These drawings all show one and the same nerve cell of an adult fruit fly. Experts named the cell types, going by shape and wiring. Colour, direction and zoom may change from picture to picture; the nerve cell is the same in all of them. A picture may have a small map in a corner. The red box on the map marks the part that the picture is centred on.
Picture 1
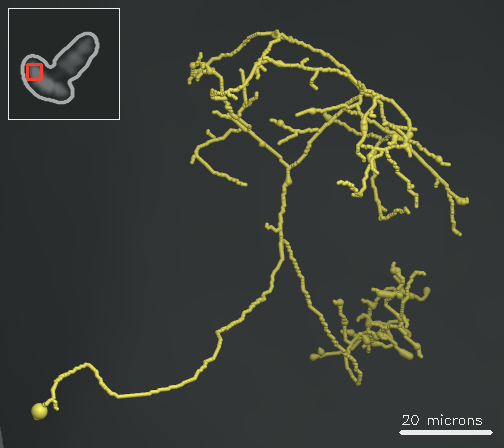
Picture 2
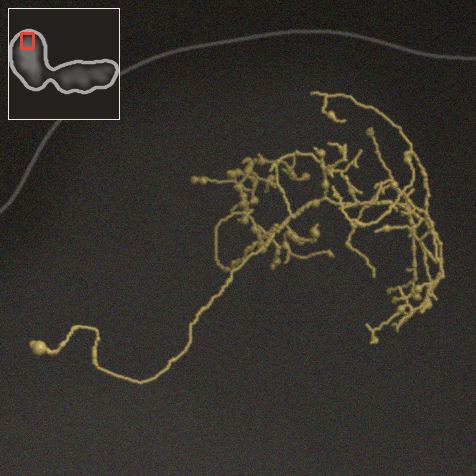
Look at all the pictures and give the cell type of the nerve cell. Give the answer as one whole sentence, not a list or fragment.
The nerve cell is a member of cell type LHAV6a7.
